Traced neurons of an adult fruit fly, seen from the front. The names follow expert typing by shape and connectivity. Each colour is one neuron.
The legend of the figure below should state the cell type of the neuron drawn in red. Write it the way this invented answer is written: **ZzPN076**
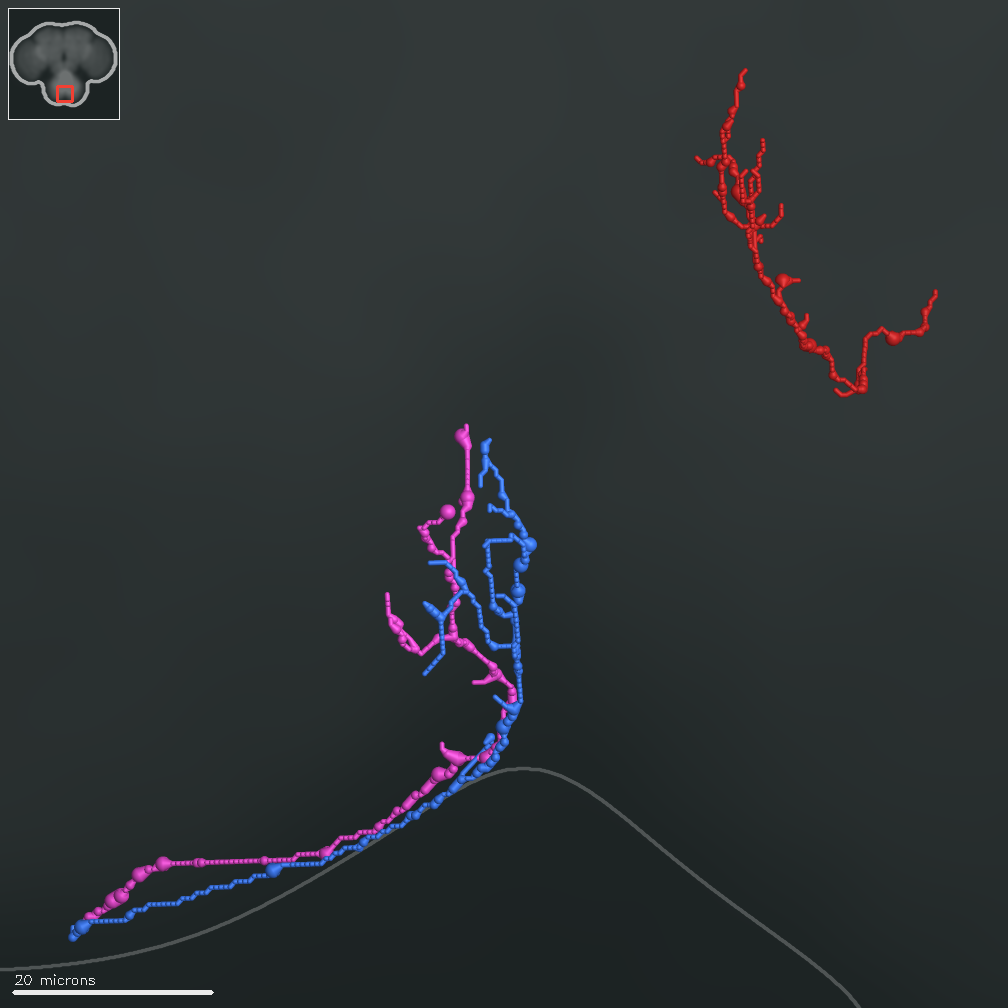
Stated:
**LgLG1b**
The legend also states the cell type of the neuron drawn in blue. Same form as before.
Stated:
**LgLG1a**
